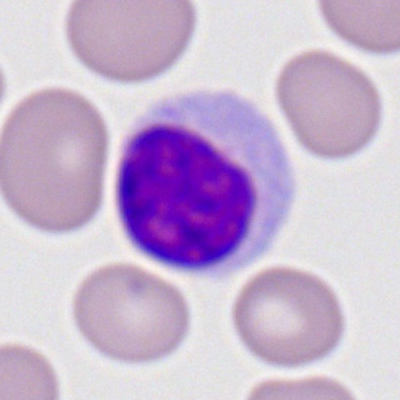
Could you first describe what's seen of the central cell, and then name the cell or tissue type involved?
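The nucleus occupies most of the central cell and lies off-centre toward the left. Its chromatin is dark purple and coarsely clumped. The cytoplasm is pale blue and forms a moderate rim, widest at the upper right. The cell is a lymphocyte.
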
